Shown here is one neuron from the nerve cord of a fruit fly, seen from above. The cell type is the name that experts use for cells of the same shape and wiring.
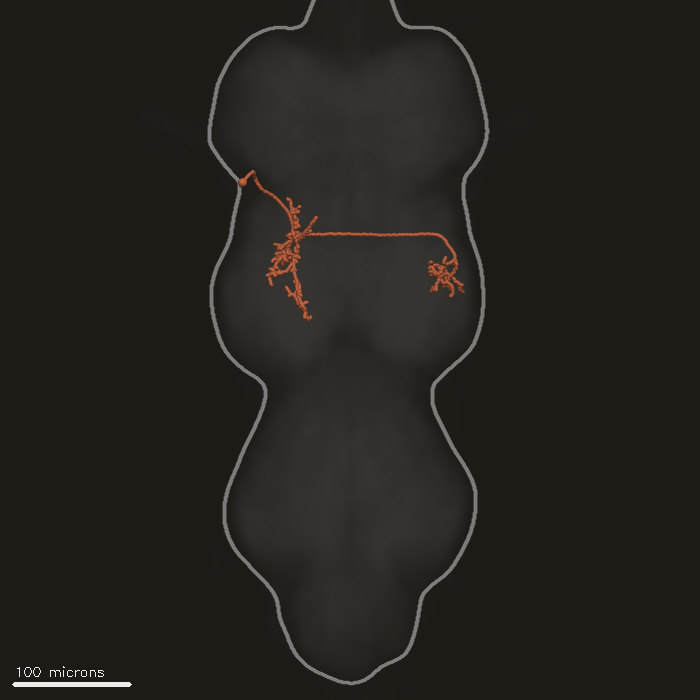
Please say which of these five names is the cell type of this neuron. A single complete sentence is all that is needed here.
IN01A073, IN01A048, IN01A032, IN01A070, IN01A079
The cell type held by this neuron is IN01A079.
